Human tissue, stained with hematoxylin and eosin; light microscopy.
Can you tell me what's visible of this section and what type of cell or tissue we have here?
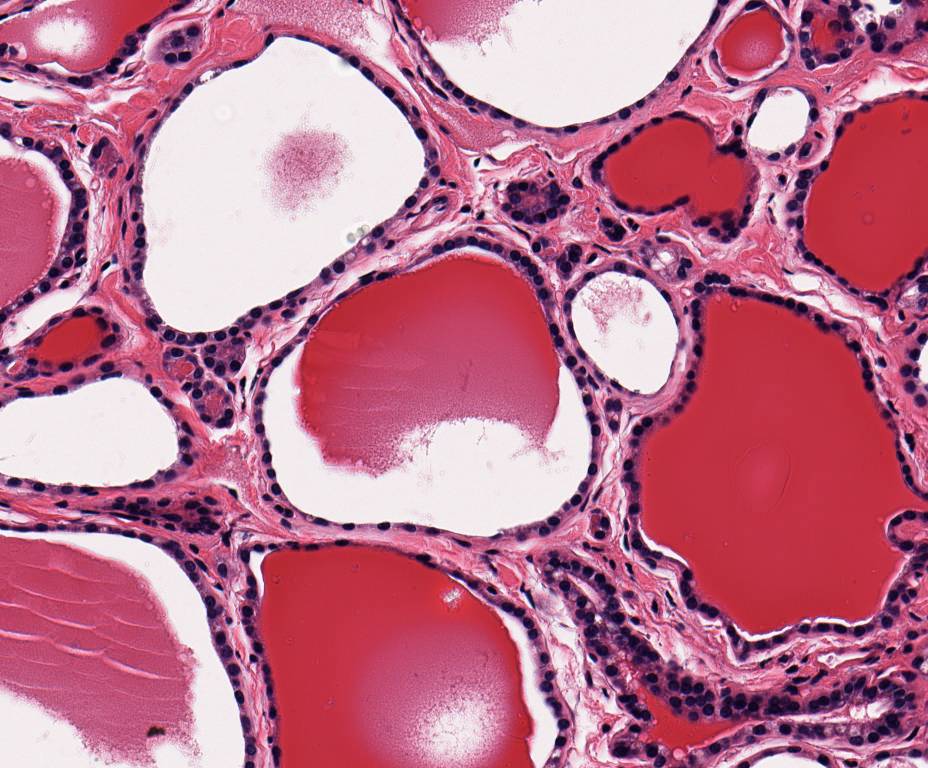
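Closely packed rounded follicles of widely varying size fill the field. A single layer of flattened to low cuboidal epithelial cells lines each one, with small, round, darkly stained nuclei. Near the lower right edge, follicles are smaller and lining nuclei more crowded. This is thyroid.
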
